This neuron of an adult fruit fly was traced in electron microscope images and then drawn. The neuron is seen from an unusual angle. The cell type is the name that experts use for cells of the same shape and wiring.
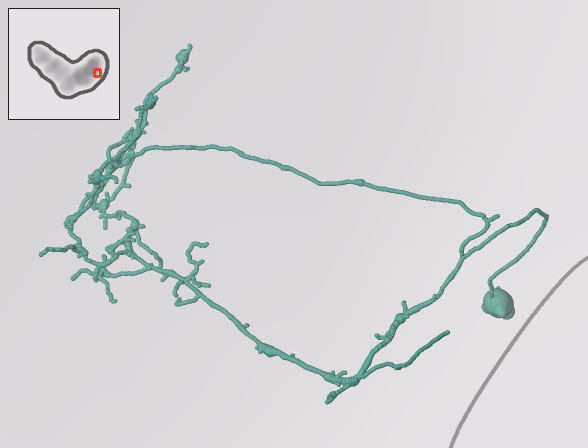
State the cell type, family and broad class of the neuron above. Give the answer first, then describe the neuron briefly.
It is of cell type Mi15. Its family is Mi. It is an optic-lobe intrinsic neuron. The picture shows dozens of branch ends. As drawn here it is wider than it is tall.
